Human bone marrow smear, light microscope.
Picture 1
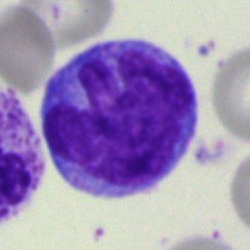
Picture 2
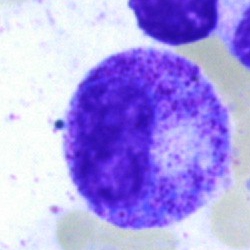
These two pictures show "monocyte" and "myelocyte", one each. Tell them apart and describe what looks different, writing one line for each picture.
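Picture 1: monocyte. No distinct granules are seen in the cytoplasm.
Picture 2: myelocyte. Numerous reddish-purple granules fill the cytoplasm.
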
